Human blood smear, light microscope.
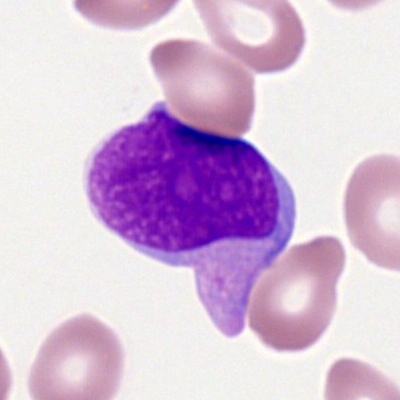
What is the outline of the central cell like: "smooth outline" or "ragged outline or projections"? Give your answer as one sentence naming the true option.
In outline, this cell is rough rather than smooth and even.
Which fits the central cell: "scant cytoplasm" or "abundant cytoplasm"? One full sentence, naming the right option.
The cell's cytoplasm is limited to a narrow rim.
